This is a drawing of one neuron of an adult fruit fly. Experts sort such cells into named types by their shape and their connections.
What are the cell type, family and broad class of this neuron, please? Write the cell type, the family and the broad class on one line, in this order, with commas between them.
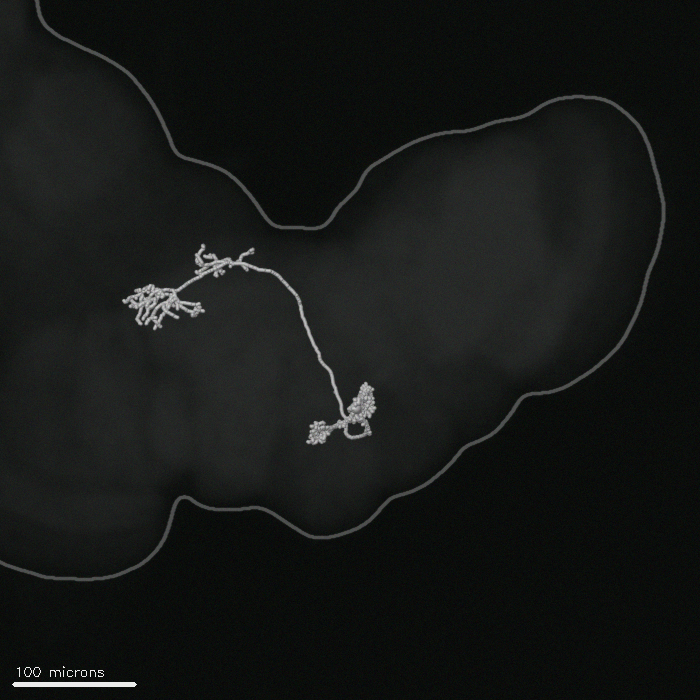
DM4_adPN, class ALPN, central-brain intrinsic neuron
